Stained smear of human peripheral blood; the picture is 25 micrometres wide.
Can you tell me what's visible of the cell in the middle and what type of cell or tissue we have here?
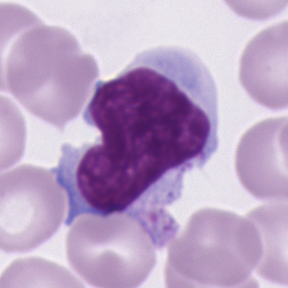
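The nucleus is kidney-like, with a deep notch on its left, and measures about 13 by 11 micrometres. A broad pale rim of cytoplasm lies along its upper right; fine purple-pink granules lie below and right of the nucleus. Chromatin's dense and dark purple, with small lighter patches. That's a large granular lymphocyte.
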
